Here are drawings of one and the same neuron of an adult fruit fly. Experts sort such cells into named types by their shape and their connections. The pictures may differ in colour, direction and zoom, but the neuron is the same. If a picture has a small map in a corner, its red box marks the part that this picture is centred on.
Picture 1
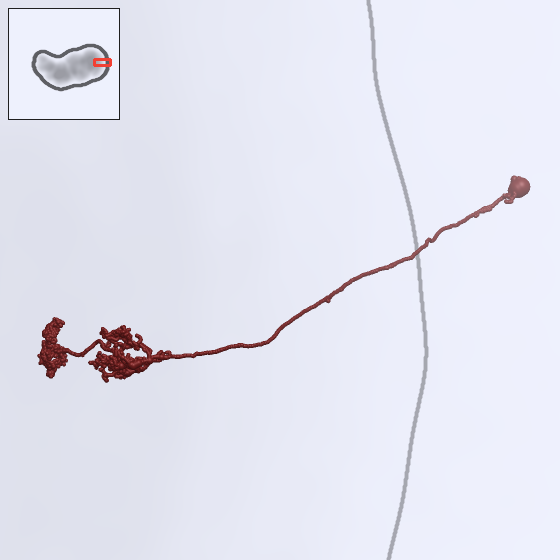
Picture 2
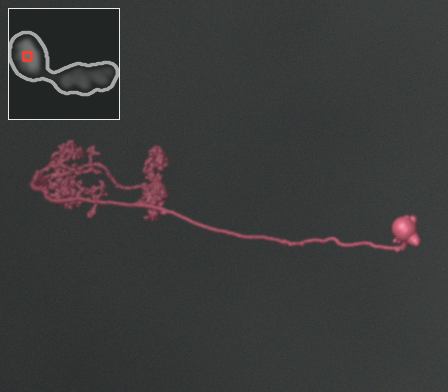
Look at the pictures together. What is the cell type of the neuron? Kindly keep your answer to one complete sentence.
The neuron here is of the cell type L5.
